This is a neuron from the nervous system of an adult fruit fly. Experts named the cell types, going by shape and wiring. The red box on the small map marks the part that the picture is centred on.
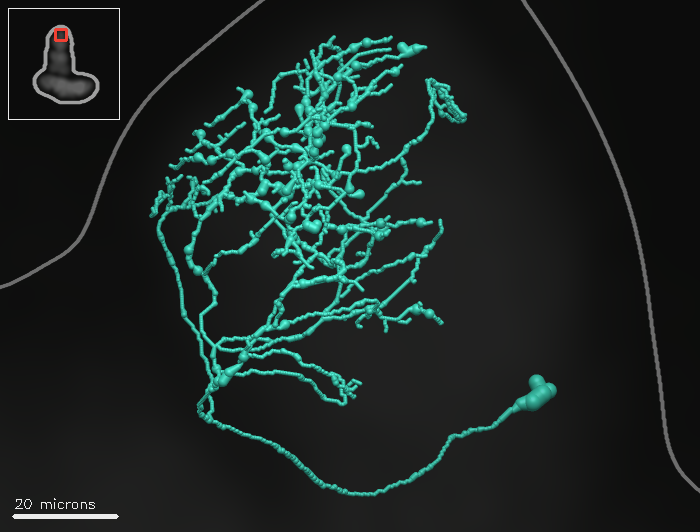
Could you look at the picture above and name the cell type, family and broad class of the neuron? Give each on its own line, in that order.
IN14A020
hemilineage 14A
nerve-cord intrinsic neuron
